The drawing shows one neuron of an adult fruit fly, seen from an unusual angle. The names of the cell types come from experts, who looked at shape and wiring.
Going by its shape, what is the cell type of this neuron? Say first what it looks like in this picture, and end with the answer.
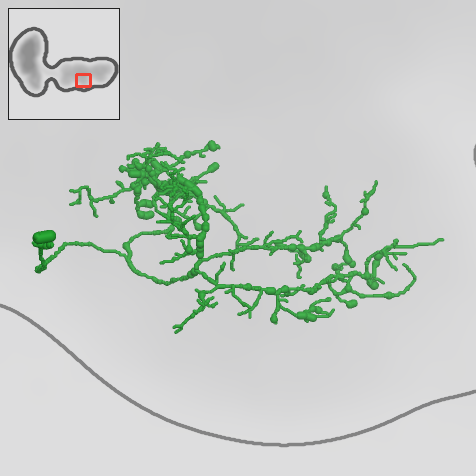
It is in the nerve cord and does not reach the brain. The cell body can be seen on the left of the picture. The picture shows dozens of branch ends. It is a nerve-cord intrinsic neuron. The cell type is IN09A026.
